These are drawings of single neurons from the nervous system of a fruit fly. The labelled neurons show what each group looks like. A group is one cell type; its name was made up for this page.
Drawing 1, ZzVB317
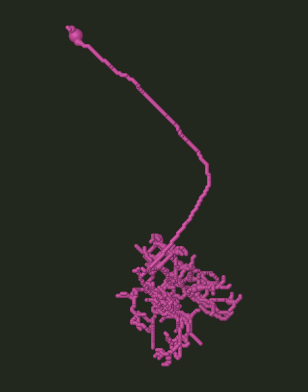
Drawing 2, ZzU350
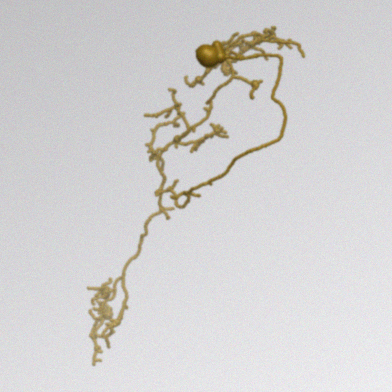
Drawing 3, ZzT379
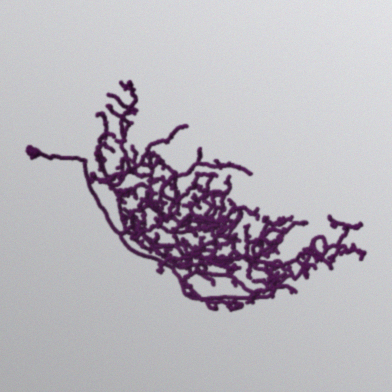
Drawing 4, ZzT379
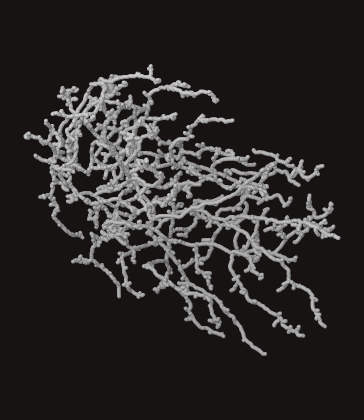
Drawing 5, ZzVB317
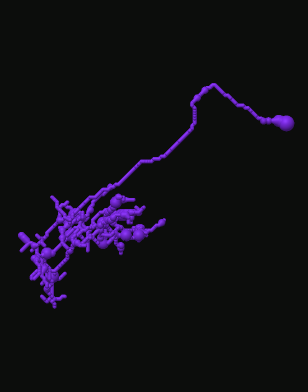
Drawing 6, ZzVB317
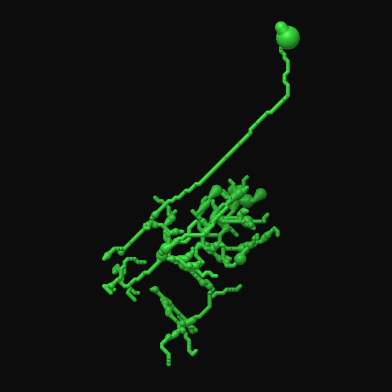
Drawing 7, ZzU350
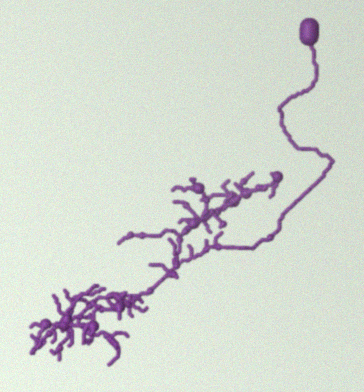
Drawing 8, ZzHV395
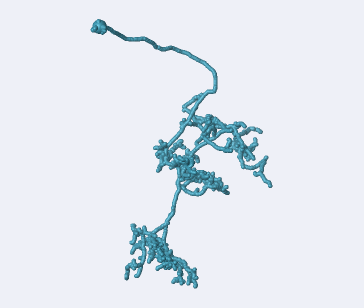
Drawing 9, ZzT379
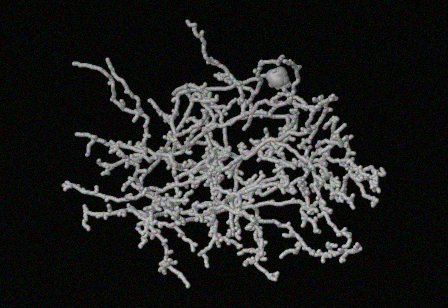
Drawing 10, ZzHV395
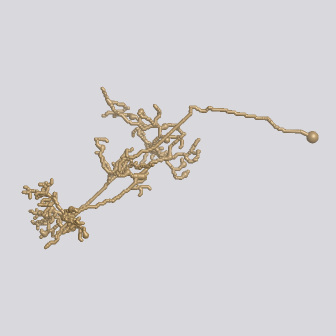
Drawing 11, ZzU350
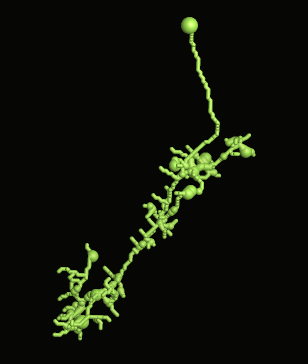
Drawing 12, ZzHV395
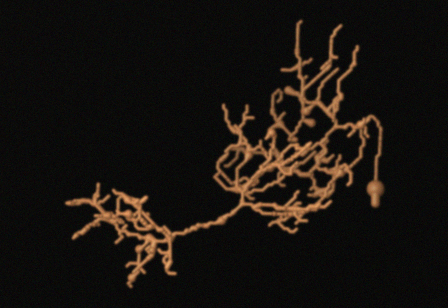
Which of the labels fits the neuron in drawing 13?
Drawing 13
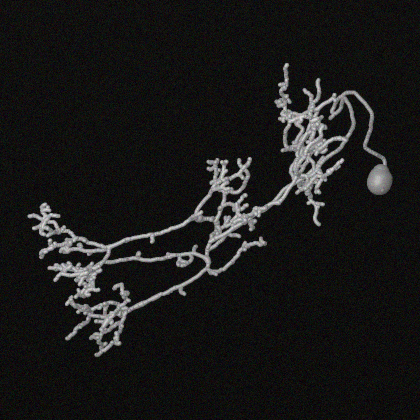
ZzHV395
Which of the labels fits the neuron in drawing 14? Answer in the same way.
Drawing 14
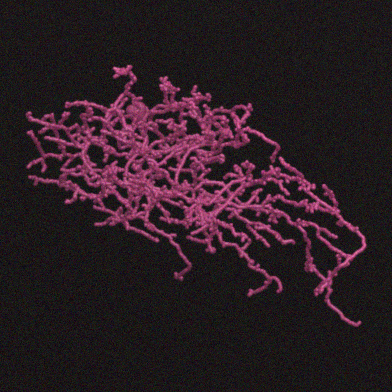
ZzT379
